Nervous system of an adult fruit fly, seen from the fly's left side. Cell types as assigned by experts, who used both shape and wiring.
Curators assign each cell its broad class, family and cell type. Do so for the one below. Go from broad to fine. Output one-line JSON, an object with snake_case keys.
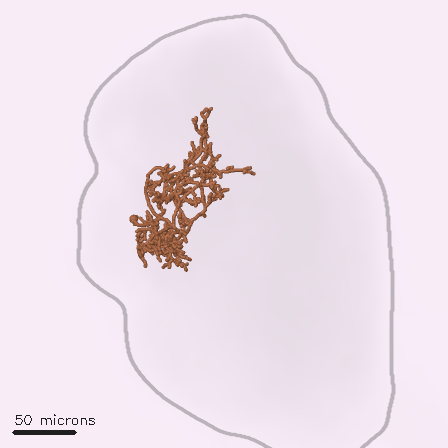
{"broad_class": "central-brain intrinsic neuron", "family": "hemilineage VLPa1_lateral", "cell_type": "AVLP305"}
